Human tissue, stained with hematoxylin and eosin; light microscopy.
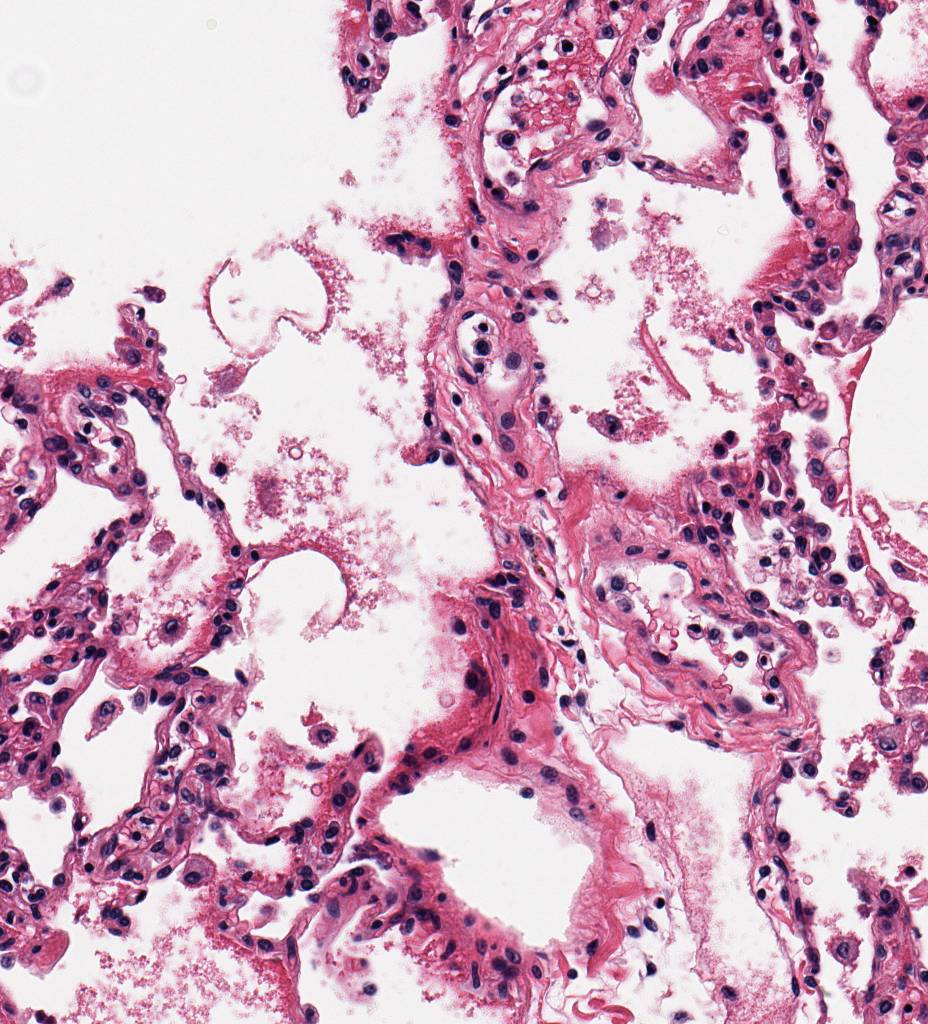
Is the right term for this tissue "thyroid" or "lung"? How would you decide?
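I'd call this lung. What decides it for me is that thin branching septa form a lacework around many open air spaces.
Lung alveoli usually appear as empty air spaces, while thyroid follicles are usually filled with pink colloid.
Down the centre runs a broader, roughly vertical band of wavy pink fibrous tissue. At the lower centre, a larger rounded empty space has a thick wall of pink tissue. I see no glands, cartilage or fat anywhere in the field.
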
